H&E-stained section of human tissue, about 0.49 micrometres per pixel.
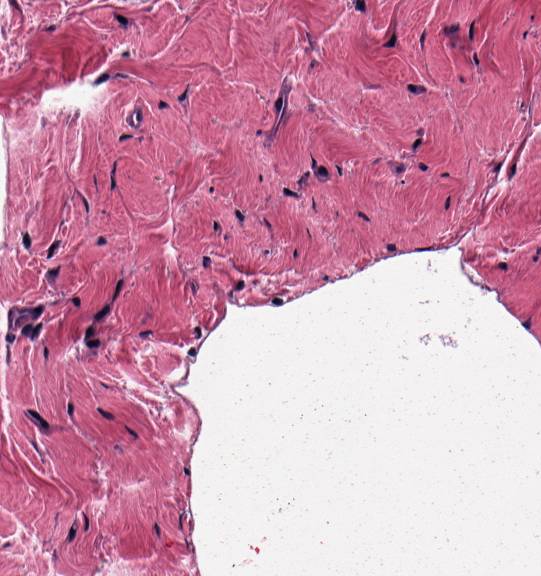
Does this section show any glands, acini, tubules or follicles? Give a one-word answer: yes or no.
No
